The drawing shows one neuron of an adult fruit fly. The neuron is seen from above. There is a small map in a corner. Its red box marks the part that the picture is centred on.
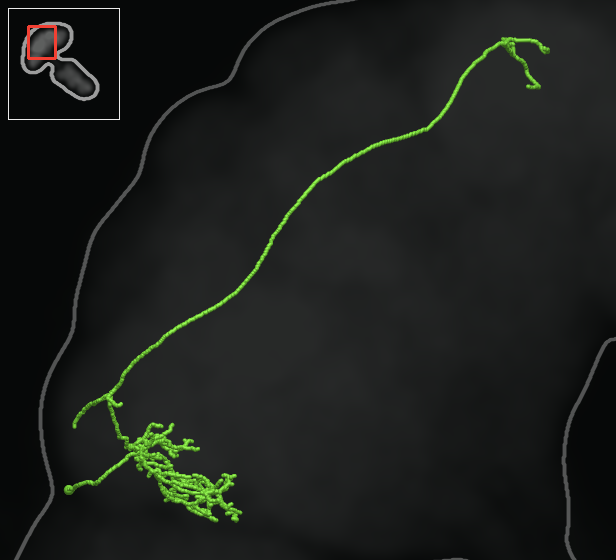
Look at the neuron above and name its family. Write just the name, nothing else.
hemilineage VLPl&p2_lateral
